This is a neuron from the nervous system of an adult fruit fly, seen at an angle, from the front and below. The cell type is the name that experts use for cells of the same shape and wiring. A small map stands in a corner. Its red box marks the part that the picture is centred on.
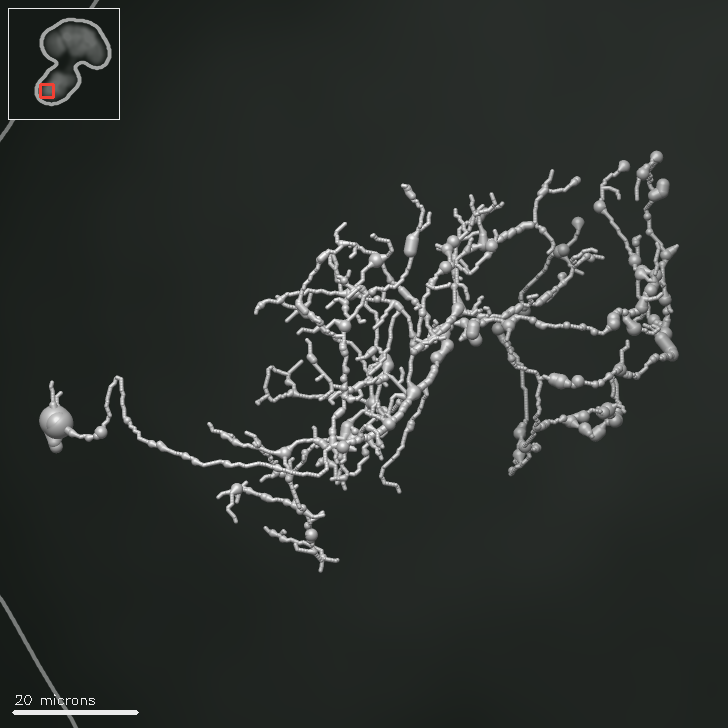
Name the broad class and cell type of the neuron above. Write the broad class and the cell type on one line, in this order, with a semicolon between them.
nerve-cord intrinsic neuron; INXXX396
